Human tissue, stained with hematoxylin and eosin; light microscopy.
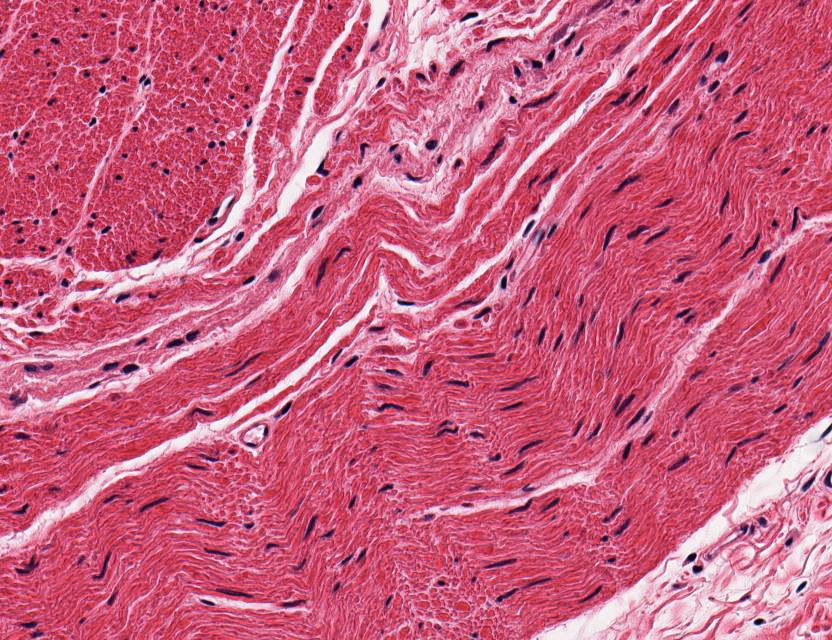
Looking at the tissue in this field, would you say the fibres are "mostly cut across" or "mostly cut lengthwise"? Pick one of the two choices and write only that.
Mostly cut lengthwise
